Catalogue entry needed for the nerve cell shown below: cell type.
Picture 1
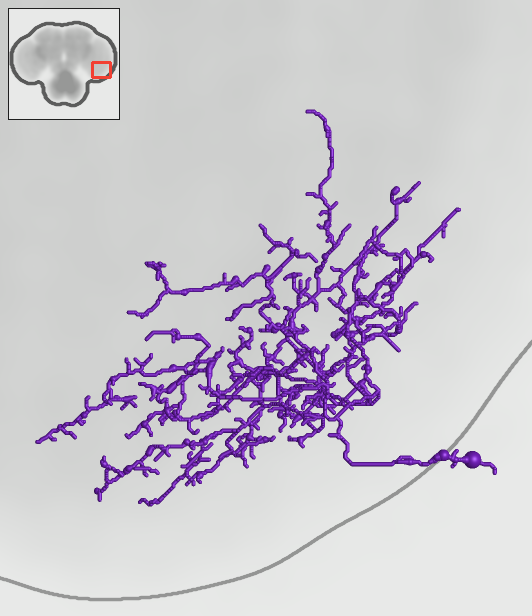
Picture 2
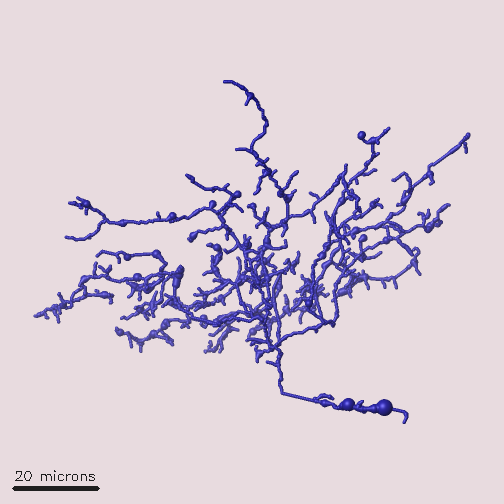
Dm20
